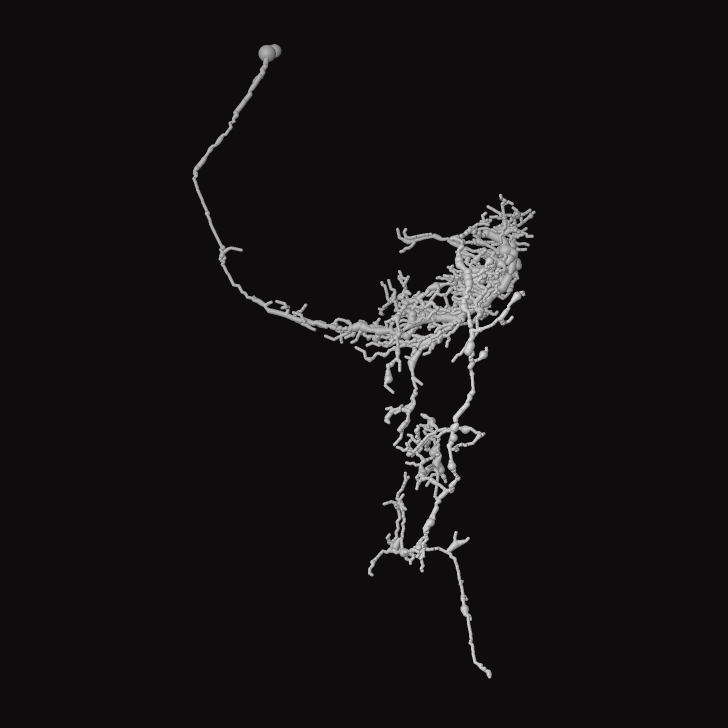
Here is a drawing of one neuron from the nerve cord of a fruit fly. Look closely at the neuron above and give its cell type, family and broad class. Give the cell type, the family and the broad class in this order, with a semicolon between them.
IN01A061; hemilineage 01A; nerve-cord intrinsic neuron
